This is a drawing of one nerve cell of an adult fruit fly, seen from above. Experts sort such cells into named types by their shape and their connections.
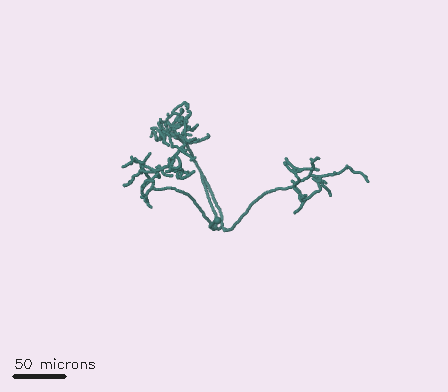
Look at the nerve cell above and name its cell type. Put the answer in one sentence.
The cell type is CB1902.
